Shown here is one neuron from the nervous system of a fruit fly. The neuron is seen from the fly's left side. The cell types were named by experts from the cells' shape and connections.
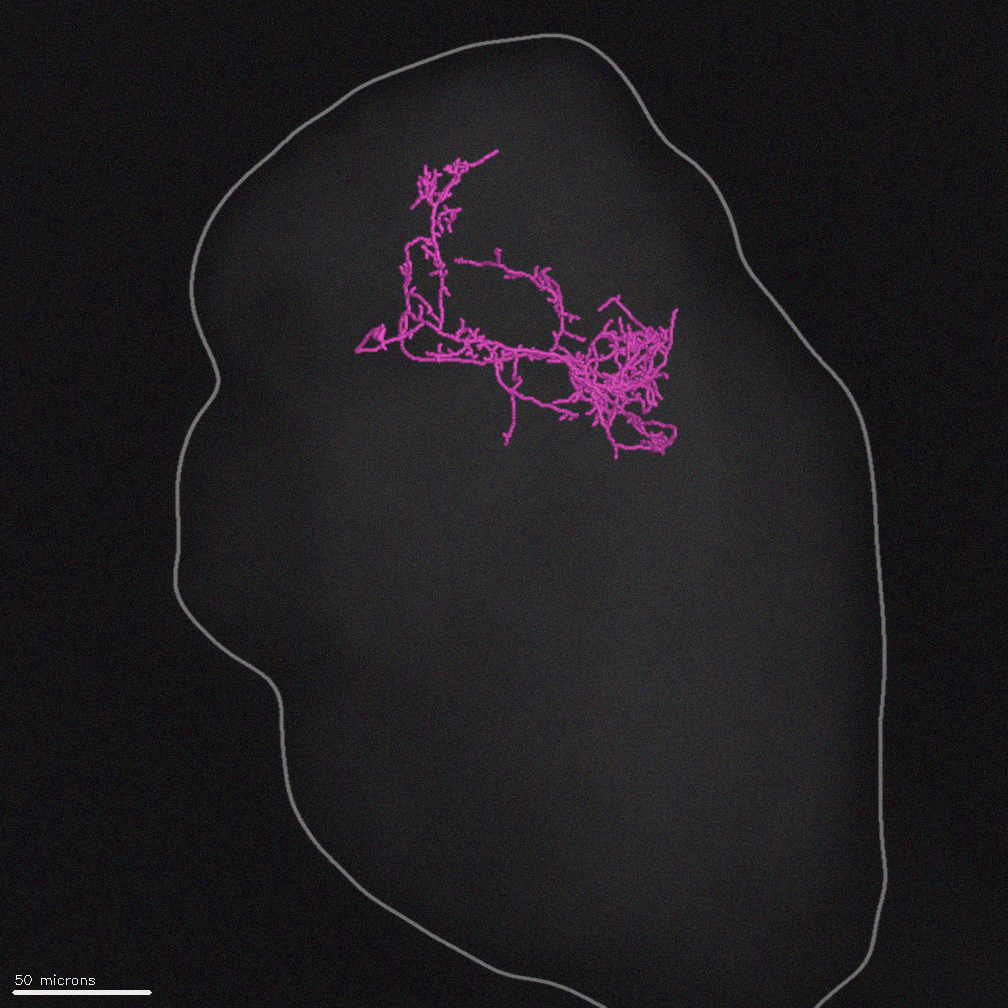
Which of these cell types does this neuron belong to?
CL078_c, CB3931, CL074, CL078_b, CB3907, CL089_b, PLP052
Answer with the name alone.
PLP052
